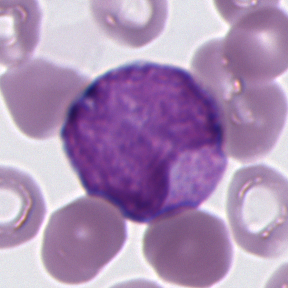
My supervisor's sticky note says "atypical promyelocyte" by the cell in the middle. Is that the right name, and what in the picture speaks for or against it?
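Yes, atypical promyelocyte is the right name for this cell. What decides is the nucleus, which has a curved indentation at its lower right, where the paler cytoplasm lies.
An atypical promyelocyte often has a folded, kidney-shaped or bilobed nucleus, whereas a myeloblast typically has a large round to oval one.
The indentation therefore favours atypical promyelocyte over myeloblast. Two features would suit either name: the nucleus fills most of the cell, and the cytoplasm is scant, seen mainly as a pale patch at the lower right and a thin rim at the edge.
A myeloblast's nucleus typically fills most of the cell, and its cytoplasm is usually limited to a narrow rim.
The pale patch is lilac-pink with fine stippling, no vacuoles are seen, and the outline is roughly round with a few slightly flattened sides.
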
